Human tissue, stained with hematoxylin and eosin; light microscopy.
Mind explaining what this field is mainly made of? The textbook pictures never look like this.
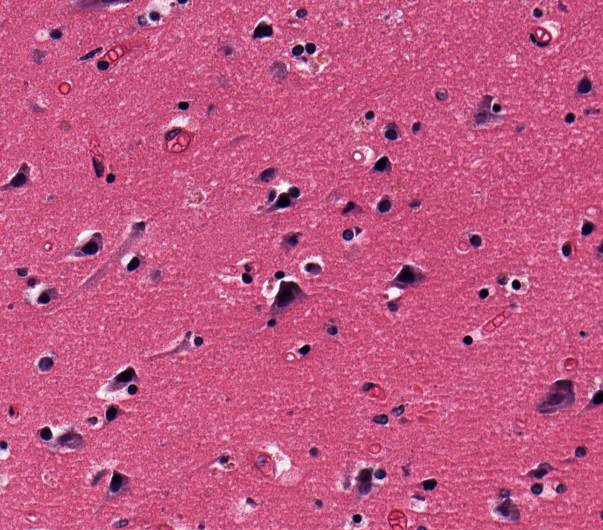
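Cerebral cortex is the principal tissue in this field. Neurons with angular, often triangular, dark-staining cell bodies are scattered throughout. Some, such as one left of centre, give off a single tapering process.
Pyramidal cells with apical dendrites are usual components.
Numerous small, round, dark nuclei without visible cytoplasm are also present.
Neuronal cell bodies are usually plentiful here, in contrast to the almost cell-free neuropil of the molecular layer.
No epithelium, glands or fat cells are present.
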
